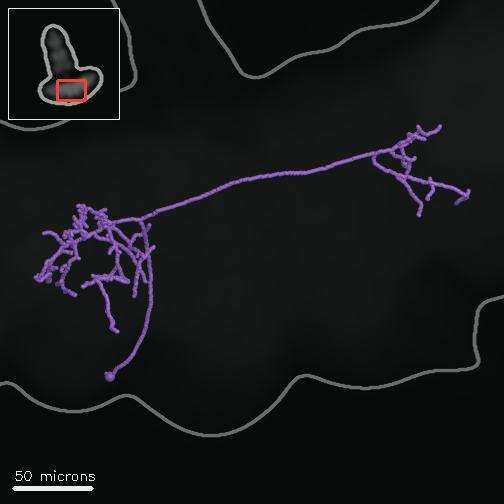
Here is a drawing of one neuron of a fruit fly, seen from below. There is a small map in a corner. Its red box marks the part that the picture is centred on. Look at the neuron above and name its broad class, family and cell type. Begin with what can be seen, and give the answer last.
The cell body is at the lower left of the picture. By the scale bar it is about 300 microns wide in this view. It is a central-brain intrinsic neuron. Its family is hemilineage VLPa2. It is of cell type CB2175.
